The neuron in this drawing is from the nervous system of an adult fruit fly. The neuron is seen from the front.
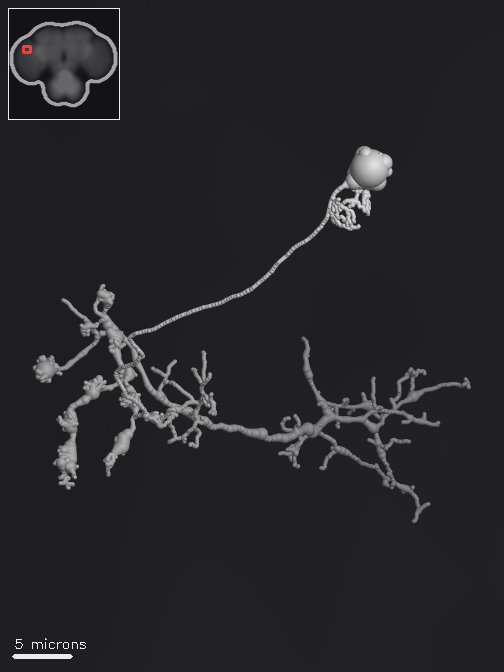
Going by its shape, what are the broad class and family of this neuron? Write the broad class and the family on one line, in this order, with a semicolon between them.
optic-lobe intrinsic neuron; Mi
